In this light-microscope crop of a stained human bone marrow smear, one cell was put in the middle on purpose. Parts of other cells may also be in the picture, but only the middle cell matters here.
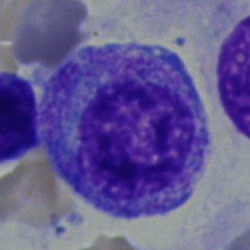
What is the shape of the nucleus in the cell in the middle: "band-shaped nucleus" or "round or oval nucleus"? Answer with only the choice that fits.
Round or oval nucleus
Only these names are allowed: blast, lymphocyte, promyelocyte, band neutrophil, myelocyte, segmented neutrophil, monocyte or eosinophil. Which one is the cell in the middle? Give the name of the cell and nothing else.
myelocyte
